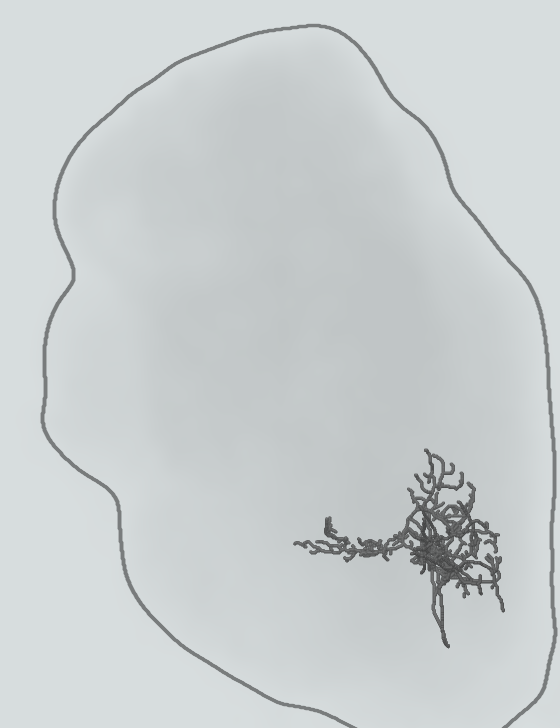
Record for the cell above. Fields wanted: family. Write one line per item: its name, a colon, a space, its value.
family: hemilineage LB3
